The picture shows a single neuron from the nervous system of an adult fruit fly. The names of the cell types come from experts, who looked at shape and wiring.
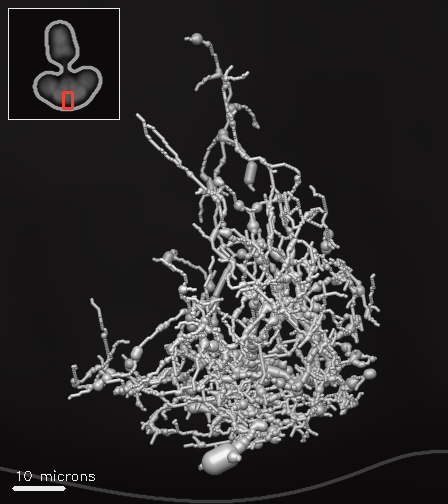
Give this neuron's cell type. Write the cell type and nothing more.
SMP053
